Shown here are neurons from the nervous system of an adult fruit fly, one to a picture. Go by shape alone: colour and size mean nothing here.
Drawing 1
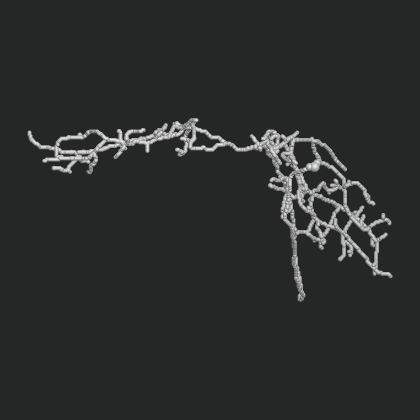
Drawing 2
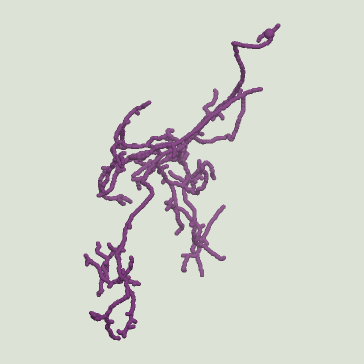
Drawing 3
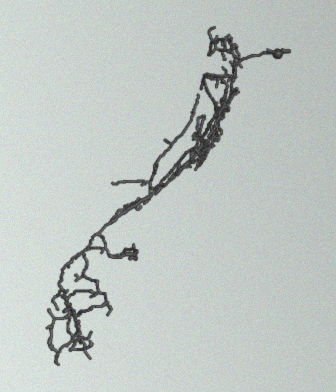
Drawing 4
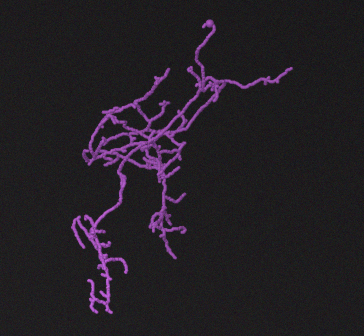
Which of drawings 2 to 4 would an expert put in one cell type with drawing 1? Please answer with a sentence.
Drawing 3 is of the same cell type.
